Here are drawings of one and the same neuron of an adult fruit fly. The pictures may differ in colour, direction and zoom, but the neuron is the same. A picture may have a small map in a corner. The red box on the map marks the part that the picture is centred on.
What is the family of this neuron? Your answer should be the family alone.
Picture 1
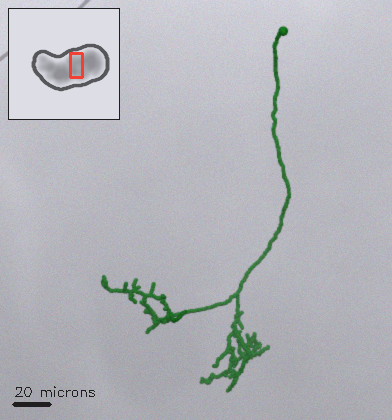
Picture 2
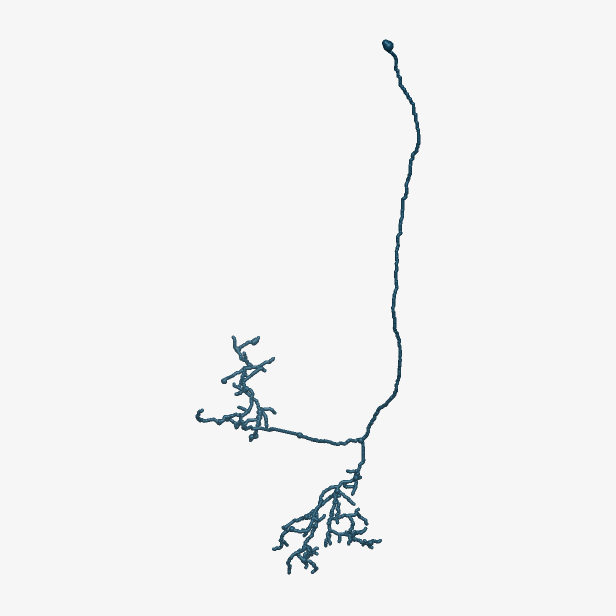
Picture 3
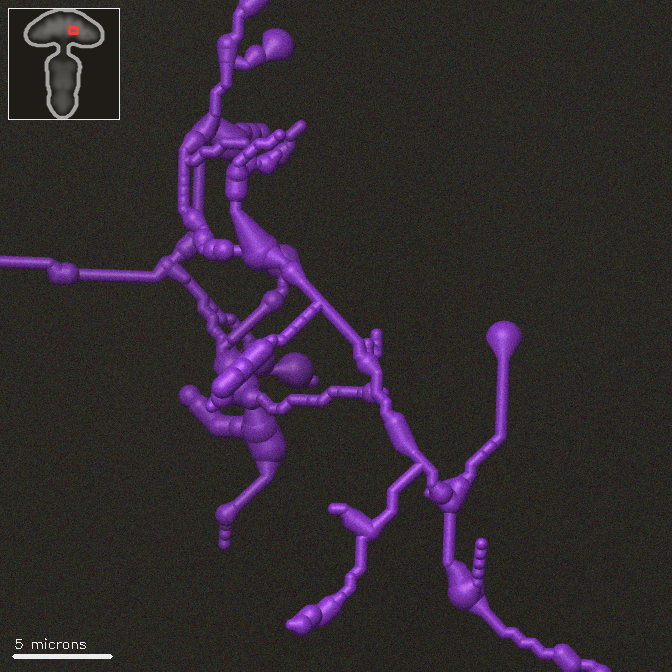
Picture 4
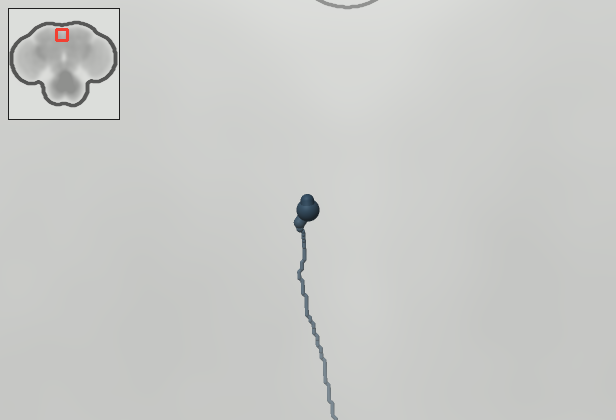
hemilineage DM1_antero_ventral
